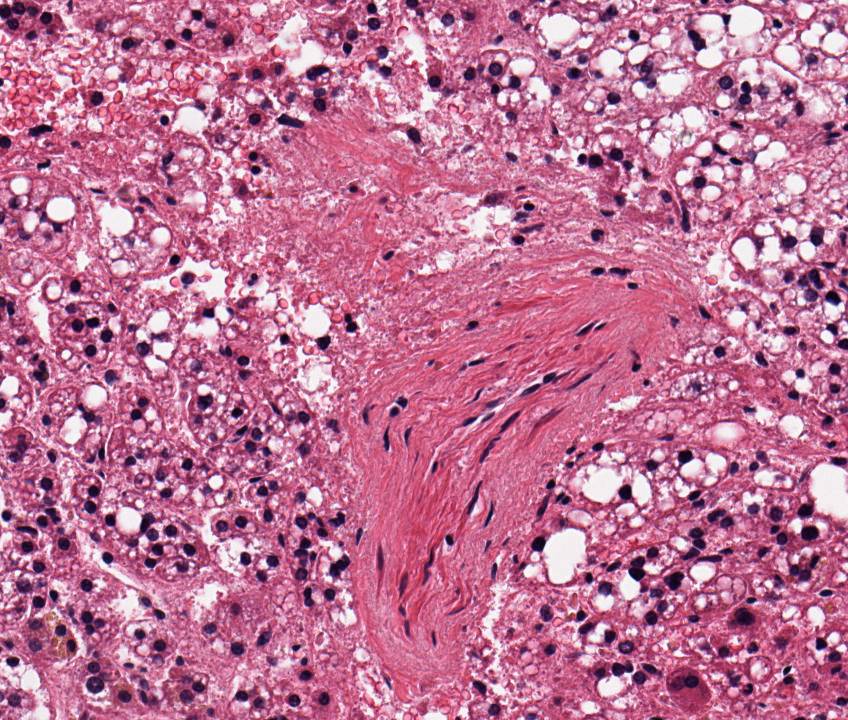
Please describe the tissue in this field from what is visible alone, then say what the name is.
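In the central band, wavy fibres run lengthwise along it, with slender, spindle-shaped dark nuclei lying parallel to them. Either side, the cells are large and polygonal, each with a round, dark, central nucleus. Red blood cells form a patch at upper left. This one's adrenal gland.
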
